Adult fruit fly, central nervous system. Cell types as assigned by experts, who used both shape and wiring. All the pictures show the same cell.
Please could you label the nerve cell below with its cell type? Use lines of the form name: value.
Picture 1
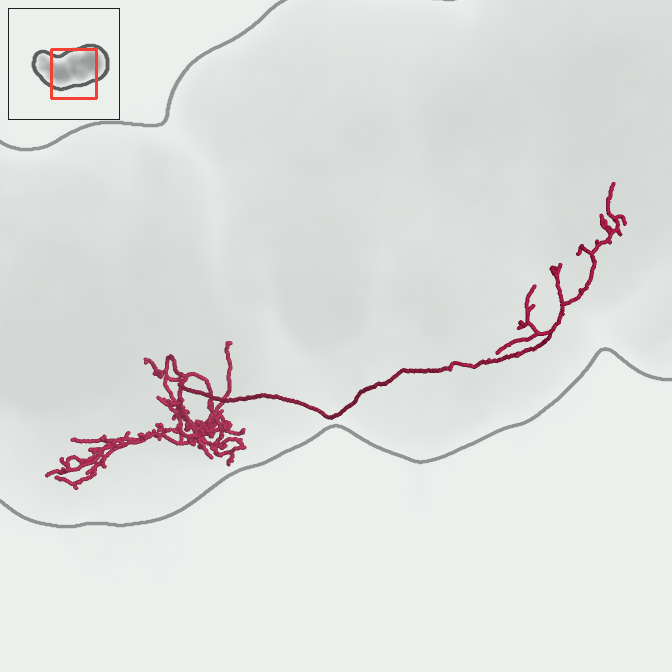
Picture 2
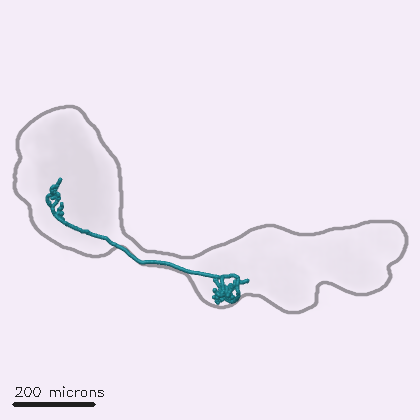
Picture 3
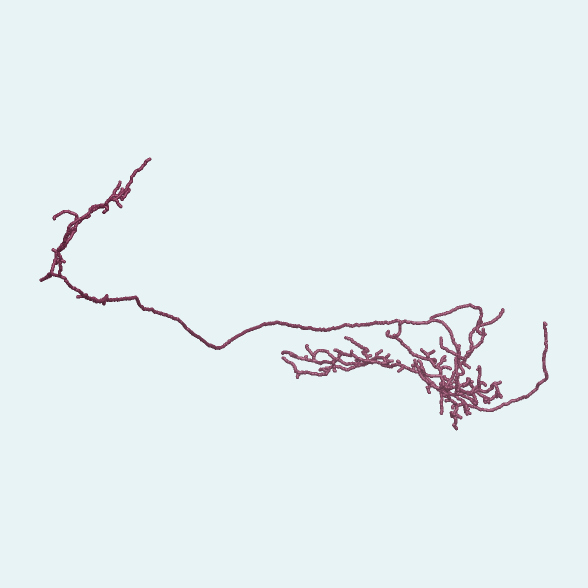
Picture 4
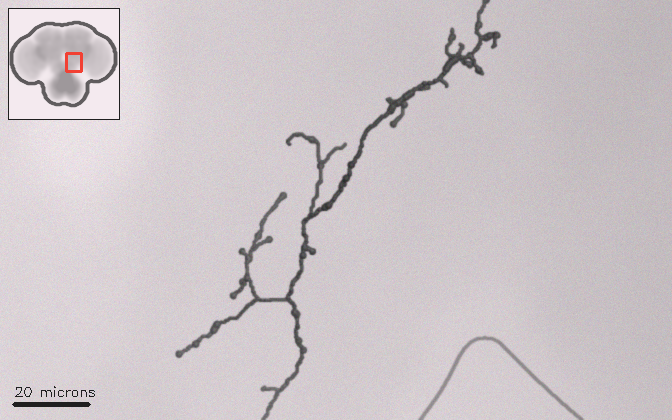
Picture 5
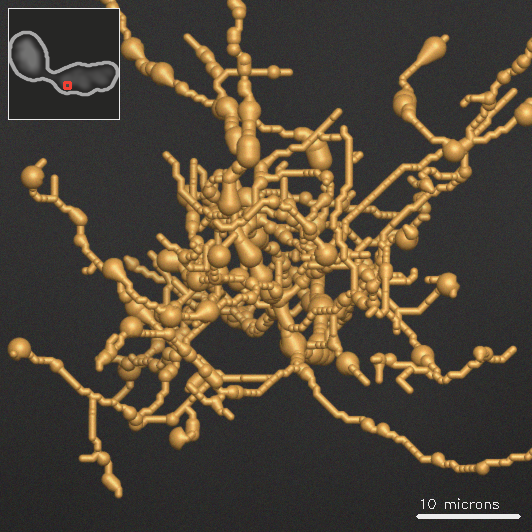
cell type: AN01B014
